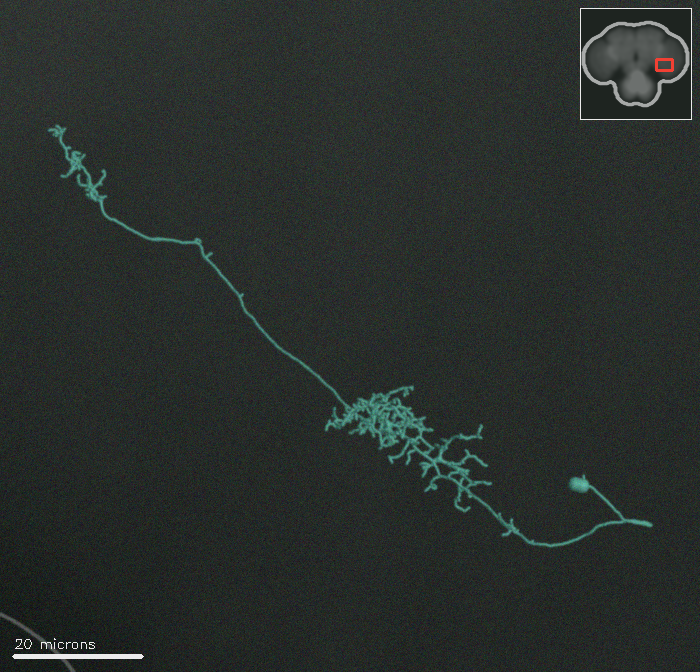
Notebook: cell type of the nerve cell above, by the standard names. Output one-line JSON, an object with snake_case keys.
{"cell_type": "TmY18"}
